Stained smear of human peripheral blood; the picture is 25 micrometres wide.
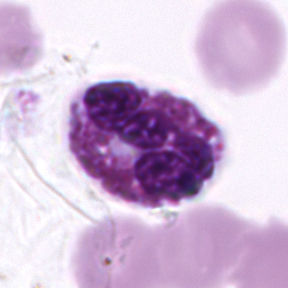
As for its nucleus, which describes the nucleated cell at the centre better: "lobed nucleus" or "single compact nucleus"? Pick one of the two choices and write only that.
Lobed nucleus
